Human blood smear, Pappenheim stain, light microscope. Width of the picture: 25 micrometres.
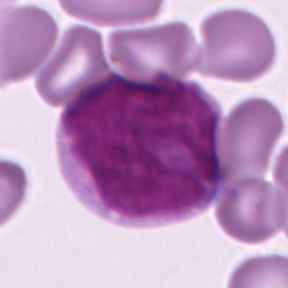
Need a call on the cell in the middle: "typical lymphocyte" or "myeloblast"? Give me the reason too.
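This one is a myeloblast. What settles it is the chromatin: see how finely stippled it is, with no coarse blocks clumped together.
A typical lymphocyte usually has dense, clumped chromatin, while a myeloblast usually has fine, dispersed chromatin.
Beyond that, there is a paler oval patch in the nucleus just right of centre. The cytoplasm makes a narrow, pale lilac-grey rim, widest at the lower left.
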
